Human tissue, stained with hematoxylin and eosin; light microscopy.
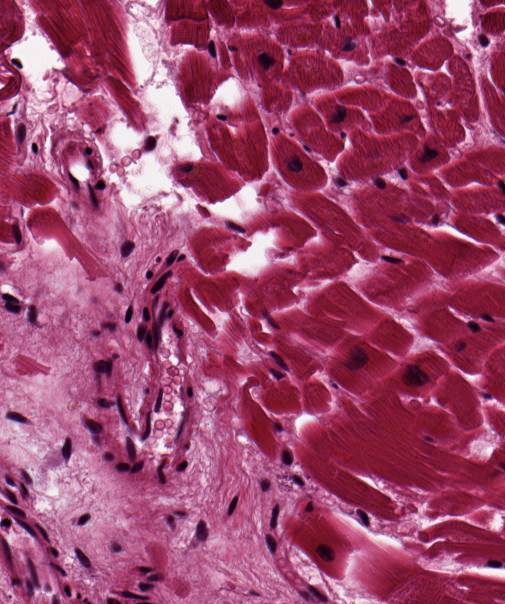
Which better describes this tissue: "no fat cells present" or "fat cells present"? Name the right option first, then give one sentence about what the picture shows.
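No fat cells present. No fat cells are present in the field.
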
